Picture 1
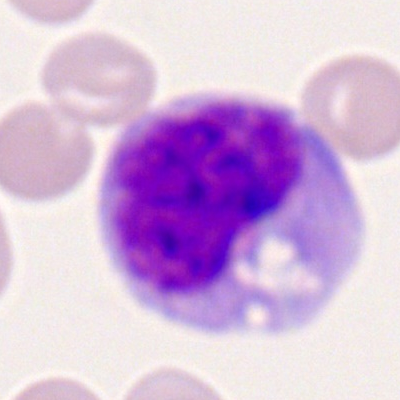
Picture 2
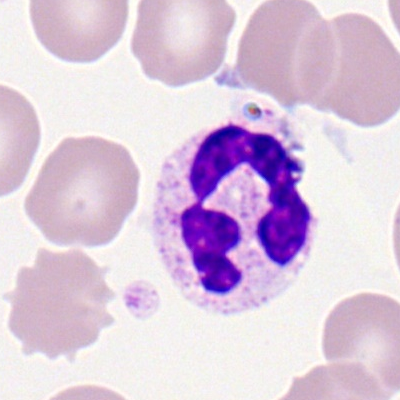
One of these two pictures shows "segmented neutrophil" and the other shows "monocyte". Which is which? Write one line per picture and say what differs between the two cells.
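The cell in picture 1 is a monocyte. No distinct granules are visible in the cytoplasm.
The cell in picture 2 is a segmented neutrophil. Fine, small lilac-pink granules are scattered throughout the cytoplasm.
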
